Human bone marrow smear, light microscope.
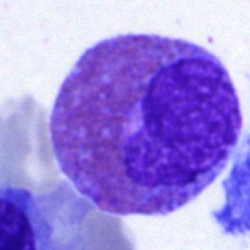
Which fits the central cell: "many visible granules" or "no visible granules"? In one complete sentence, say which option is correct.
Within the cytoplasm of the cell there are many visible granules.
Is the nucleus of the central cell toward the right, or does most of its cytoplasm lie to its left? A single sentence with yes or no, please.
Yes, it is to the left of the nucleus that most cytoplasm lies.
